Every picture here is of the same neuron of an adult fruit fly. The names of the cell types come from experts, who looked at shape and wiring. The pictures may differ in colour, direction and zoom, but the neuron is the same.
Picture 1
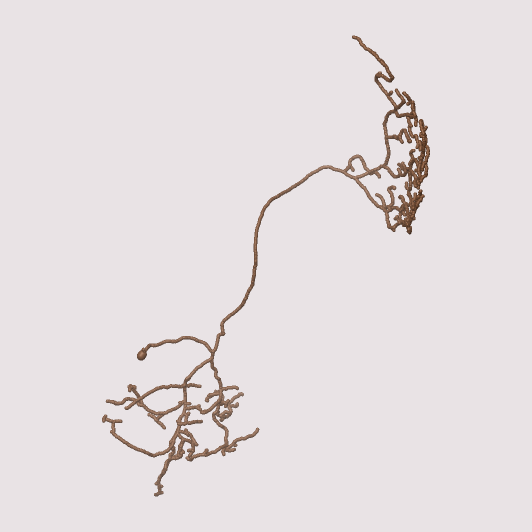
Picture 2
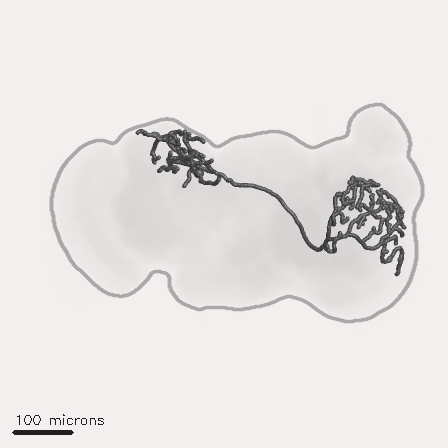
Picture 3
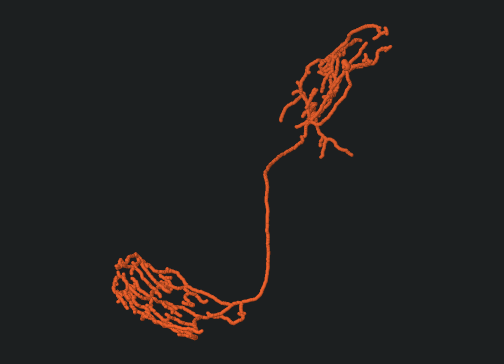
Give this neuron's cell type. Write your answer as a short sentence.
The cell type is MeVC27.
